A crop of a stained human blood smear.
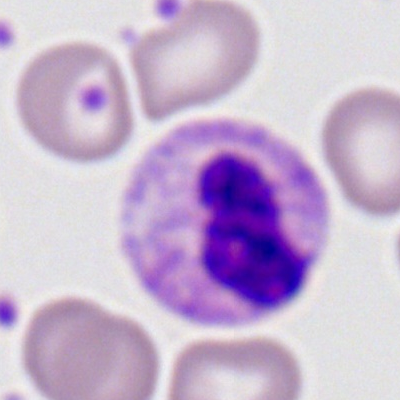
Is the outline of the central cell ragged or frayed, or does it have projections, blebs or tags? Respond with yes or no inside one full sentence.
No, the outline of this cell is smooth and free of projections.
